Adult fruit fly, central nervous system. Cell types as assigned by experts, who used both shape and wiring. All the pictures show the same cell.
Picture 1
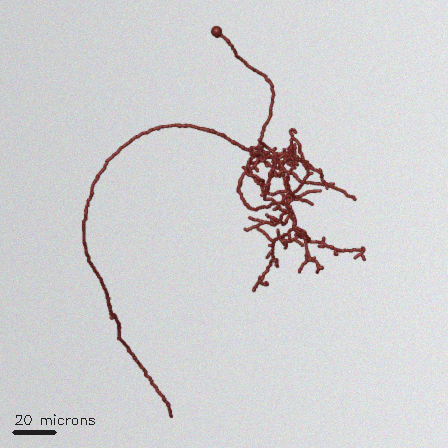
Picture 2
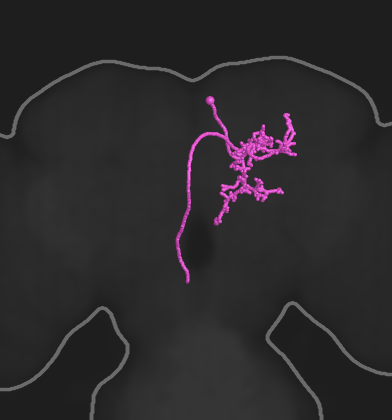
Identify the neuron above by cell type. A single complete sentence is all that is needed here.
The type assigned to this neuron is CL205.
